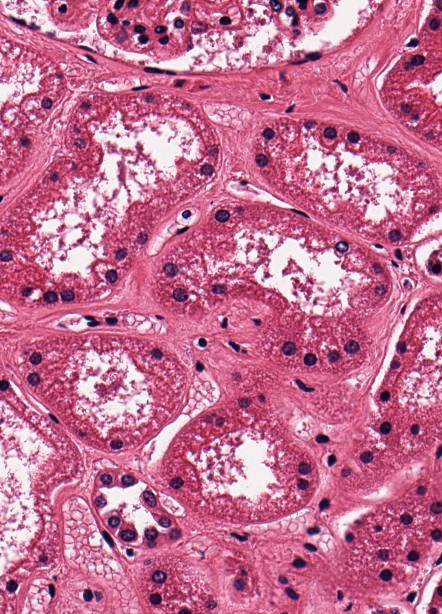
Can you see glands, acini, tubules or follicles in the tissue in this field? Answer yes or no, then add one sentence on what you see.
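Yes. The whole field is packed with rounded to oval tubular profiles separated by narrow bands of stroma.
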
